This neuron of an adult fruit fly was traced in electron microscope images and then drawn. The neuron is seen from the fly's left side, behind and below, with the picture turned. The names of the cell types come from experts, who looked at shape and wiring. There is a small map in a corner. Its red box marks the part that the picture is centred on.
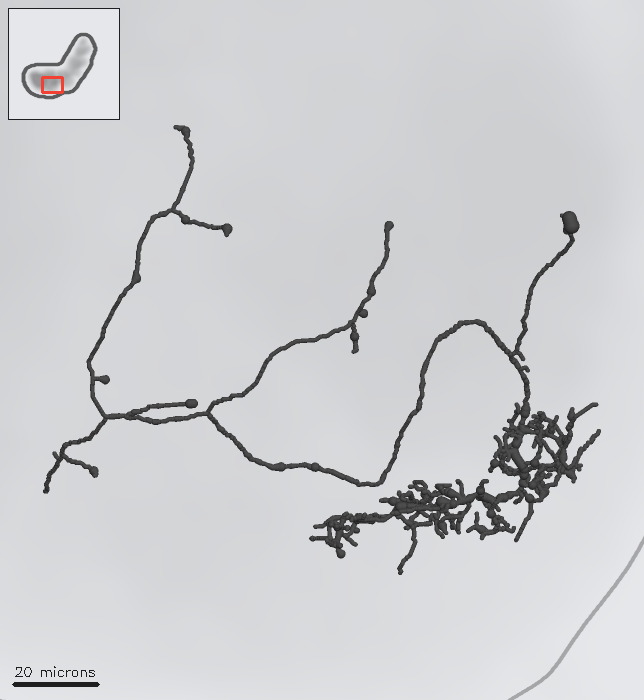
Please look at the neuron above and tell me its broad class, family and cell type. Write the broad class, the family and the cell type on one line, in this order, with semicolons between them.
central-brain intrinsic neuron; hemilineage LB23; GNG450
